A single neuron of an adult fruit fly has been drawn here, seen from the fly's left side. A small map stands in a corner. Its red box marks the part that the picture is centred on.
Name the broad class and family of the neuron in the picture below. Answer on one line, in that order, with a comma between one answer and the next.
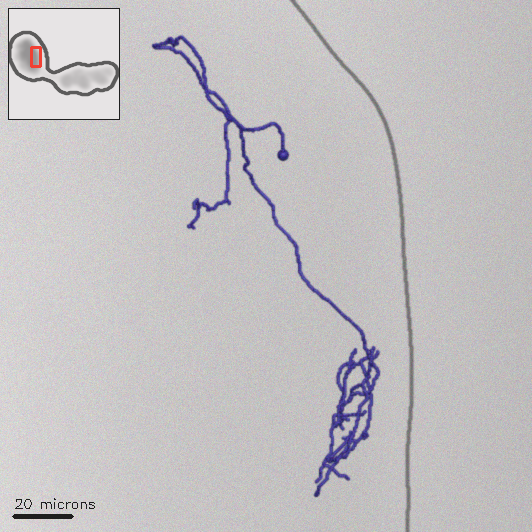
visual centrifugal neuron, LopVC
